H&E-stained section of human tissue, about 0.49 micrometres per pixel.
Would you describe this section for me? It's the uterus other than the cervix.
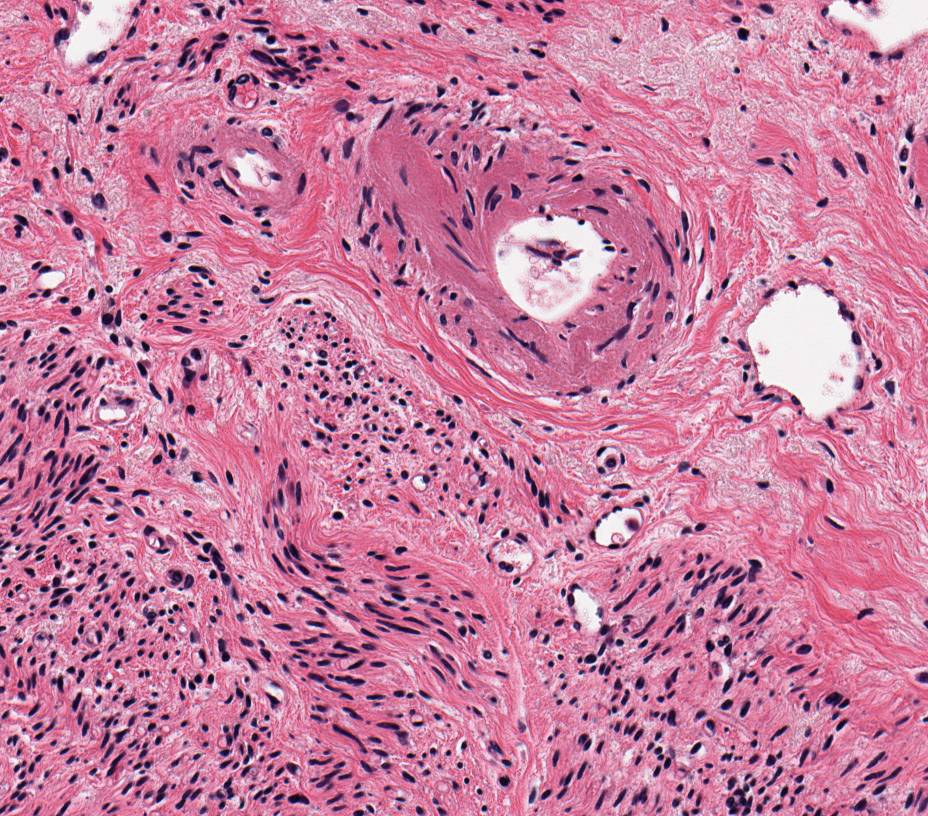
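Down in the lower half you've got spindle-shaped cells with elongated dark nuclei, running in short intersecting bundles. Round the thick-walled vessel at upper centre, spindle cells and collagen are wrapped in concentric layers. Just left of centre, among the spindle cells, sits a loose cluster of small round dark nuclei. The stroma between the cells is wavy bright pink collagen bundles.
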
